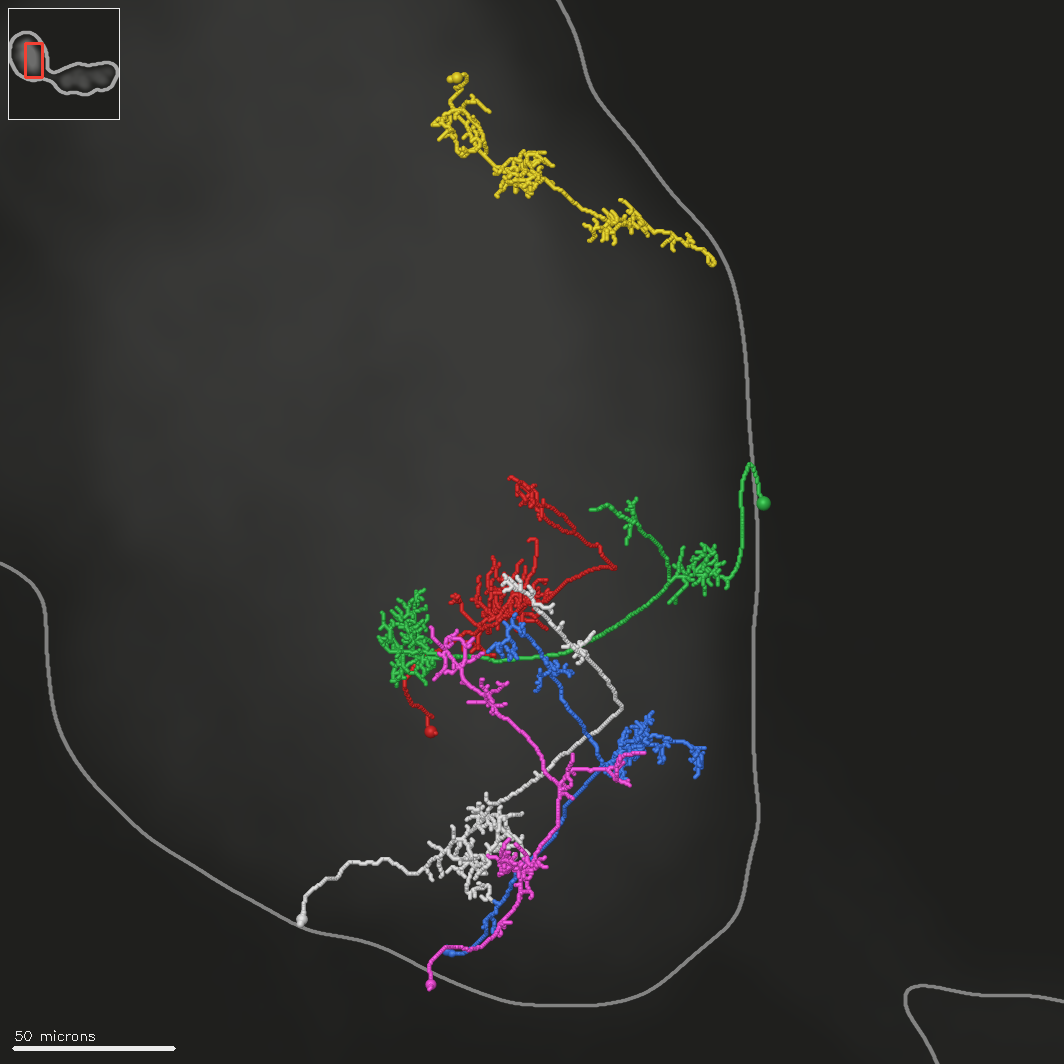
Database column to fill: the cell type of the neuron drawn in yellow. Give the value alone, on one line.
TmY5a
